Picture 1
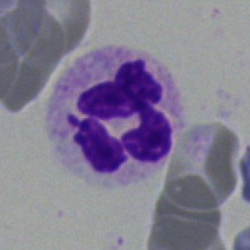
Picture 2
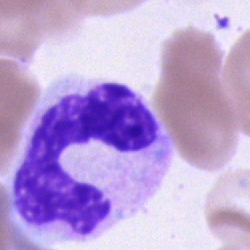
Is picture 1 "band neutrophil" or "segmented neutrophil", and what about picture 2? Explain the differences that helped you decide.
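The segmented neutrophil is the cell in picture 1, and the band neutrophil the cell in picture 2. Both have a roughly round, smooth outline and dark purple chromatin, densely clumped in the segmented neutrophil and coarsely clumped in the band neutrophil, and neither shows visible nucleoli. In the band neutrophil the nucleus is curved into a C whose opening faces right. Red cells lie beside the segmented neutrophil at the upper left and lower right, and close beside the band neutrophil on its right.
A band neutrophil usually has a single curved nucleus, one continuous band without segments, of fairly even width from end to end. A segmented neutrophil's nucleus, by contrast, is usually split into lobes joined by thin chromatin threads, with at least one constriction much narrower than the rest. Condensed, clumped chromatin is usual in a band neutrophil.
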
